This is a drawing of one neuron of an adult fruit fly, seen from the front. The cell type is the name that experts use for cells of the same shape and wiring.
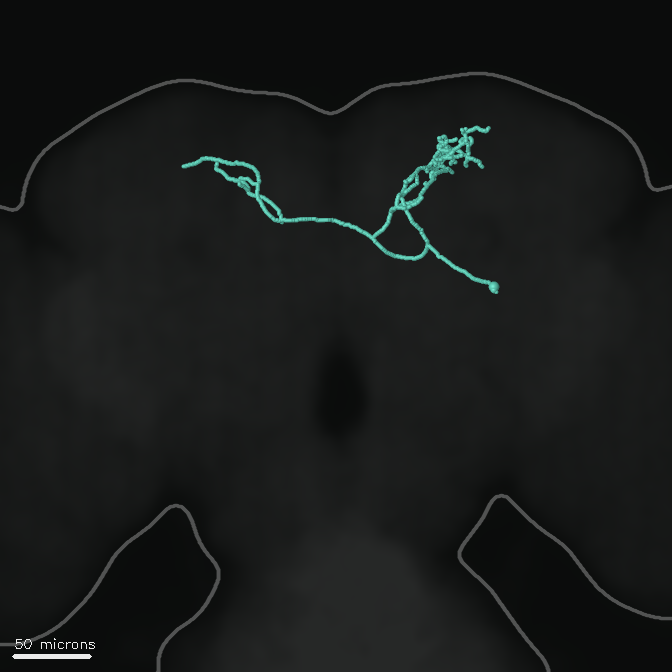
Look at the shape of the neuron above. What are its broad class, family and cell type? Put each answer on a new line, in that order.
central-brain intrinsic neuron
hemilineage EBa1
SIP027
